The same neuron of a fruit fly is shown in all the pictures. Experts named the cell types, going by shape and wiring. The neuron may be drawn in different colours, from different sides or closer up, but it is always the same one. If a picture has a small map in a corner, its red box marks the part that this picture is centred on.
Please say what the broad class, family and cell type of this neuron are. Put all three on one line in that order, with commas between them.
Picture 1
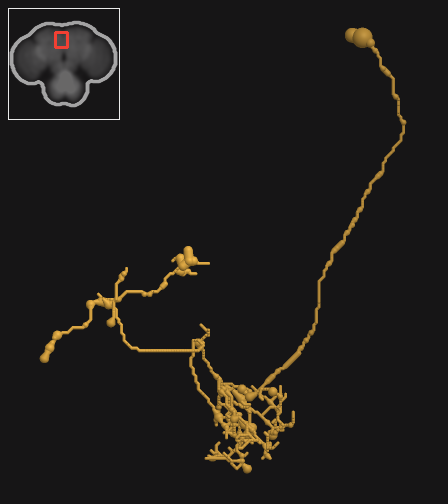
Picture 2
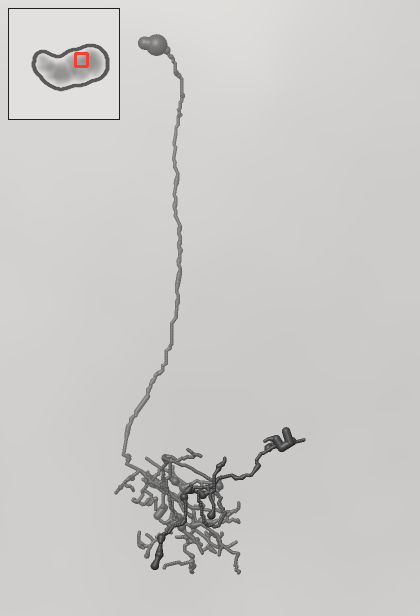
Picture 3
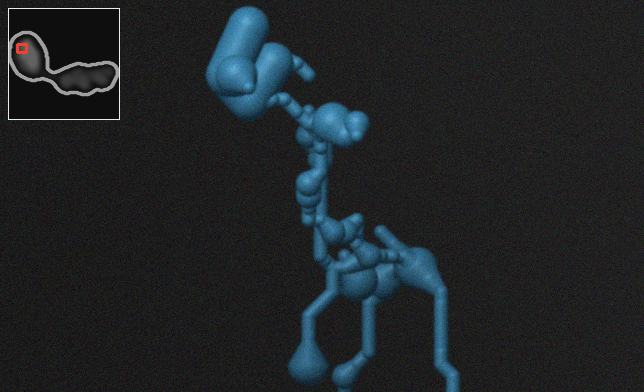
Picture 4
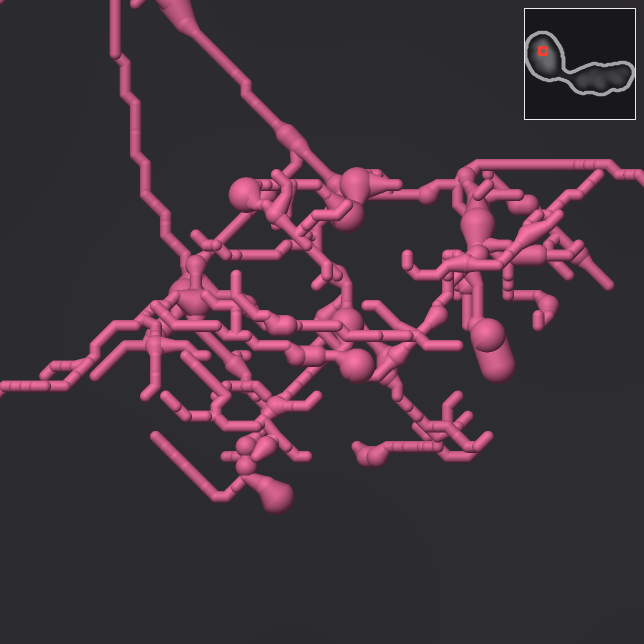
central-brain intrinsic neuron, class CX, FC1C_b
